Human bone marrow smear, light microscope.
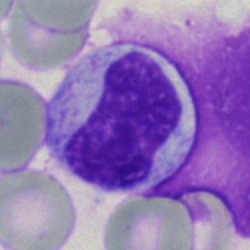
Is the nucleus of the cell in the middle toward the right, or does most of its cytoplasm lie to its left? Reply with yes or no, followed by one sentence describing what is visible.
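Yes. The nucleus sits off-centre, pushed toward the right side of the cell.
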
